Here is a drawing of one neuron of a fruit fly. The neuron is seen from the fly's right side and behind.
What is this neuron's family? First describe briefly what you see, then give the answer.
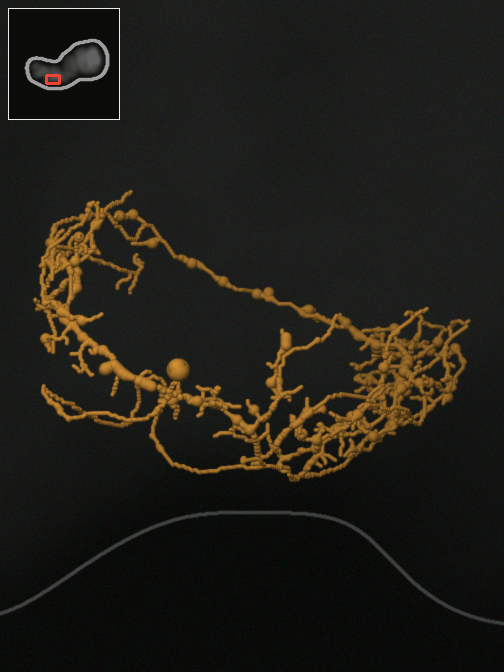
The picture shows dozens of branch ends. In this view it is wider than it is tall. Its broad class is nerve-cord intrinsic neuron. Its family is hemilineage 01B.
